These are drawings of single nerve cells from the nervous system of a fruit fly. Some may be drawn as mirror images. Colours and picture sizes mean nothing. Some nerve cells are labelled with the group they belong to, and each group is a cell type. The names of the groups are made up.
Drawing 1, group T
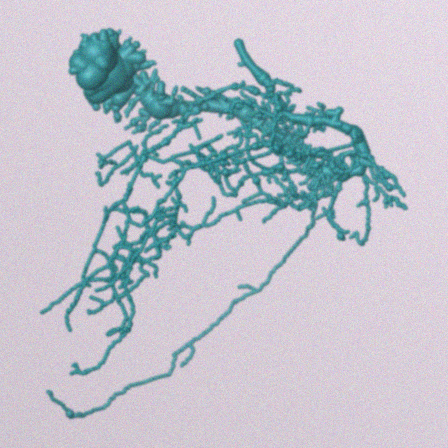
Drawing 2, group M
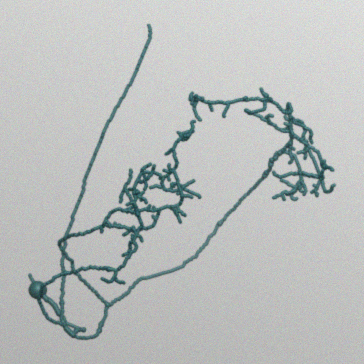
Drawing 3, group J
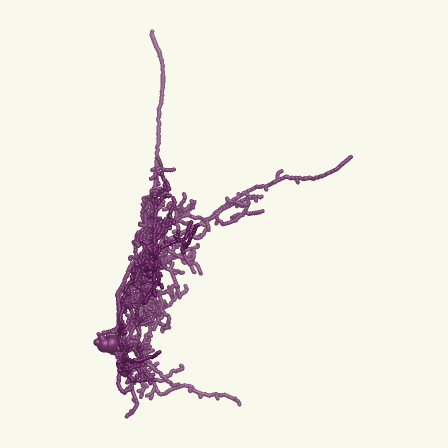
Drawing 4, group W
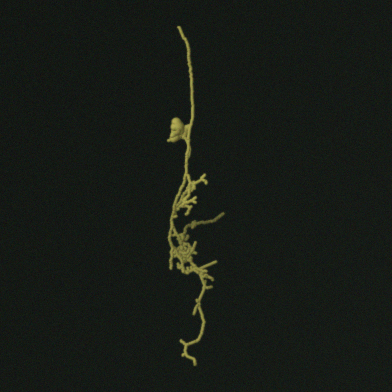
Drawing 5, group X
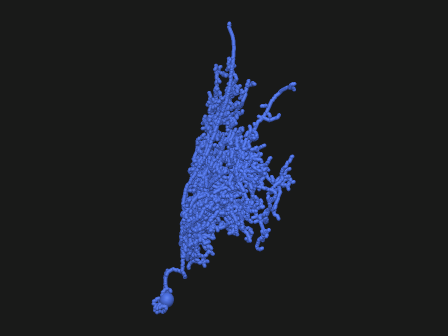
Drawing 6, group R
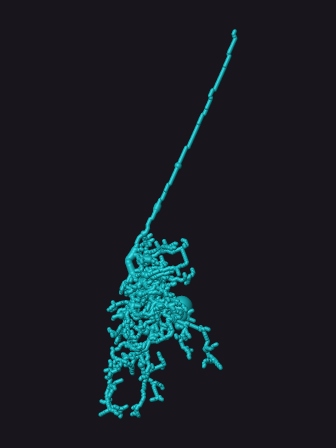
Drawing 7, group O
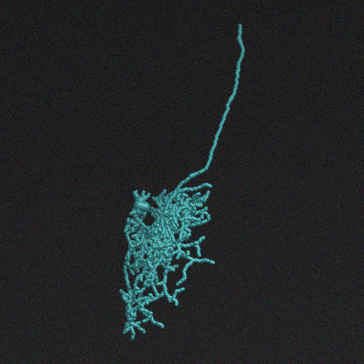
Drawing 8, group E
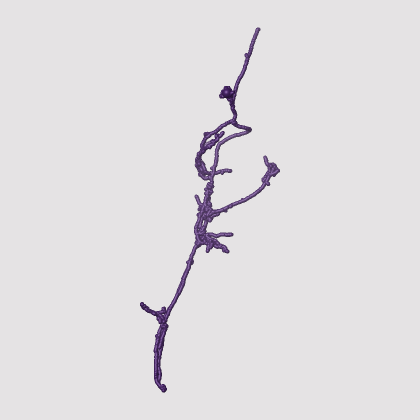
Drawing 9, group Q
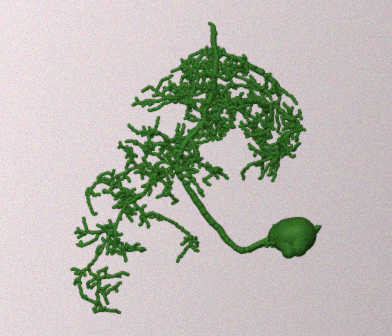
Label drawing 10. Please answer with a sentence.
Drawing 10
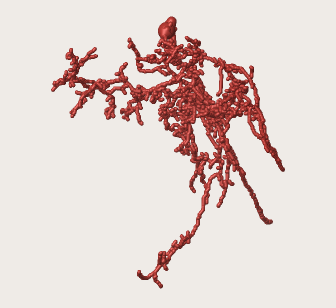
It belongs to group J.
